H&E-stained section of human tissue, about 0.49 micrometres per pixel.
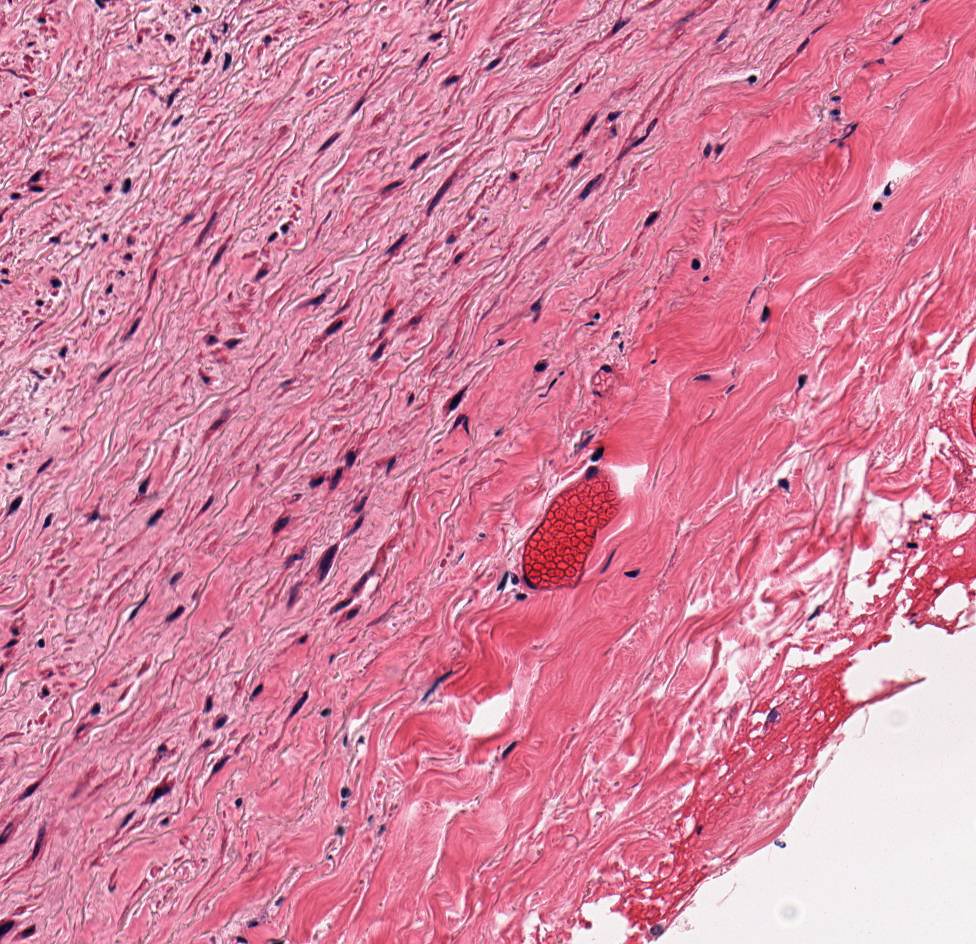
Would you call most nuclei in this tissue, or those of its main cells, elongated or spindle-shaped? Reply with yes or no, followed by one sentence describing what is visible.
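Yes. The scattered nuclei are dark, slender and spindle-shaped, lying along the fibres.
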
